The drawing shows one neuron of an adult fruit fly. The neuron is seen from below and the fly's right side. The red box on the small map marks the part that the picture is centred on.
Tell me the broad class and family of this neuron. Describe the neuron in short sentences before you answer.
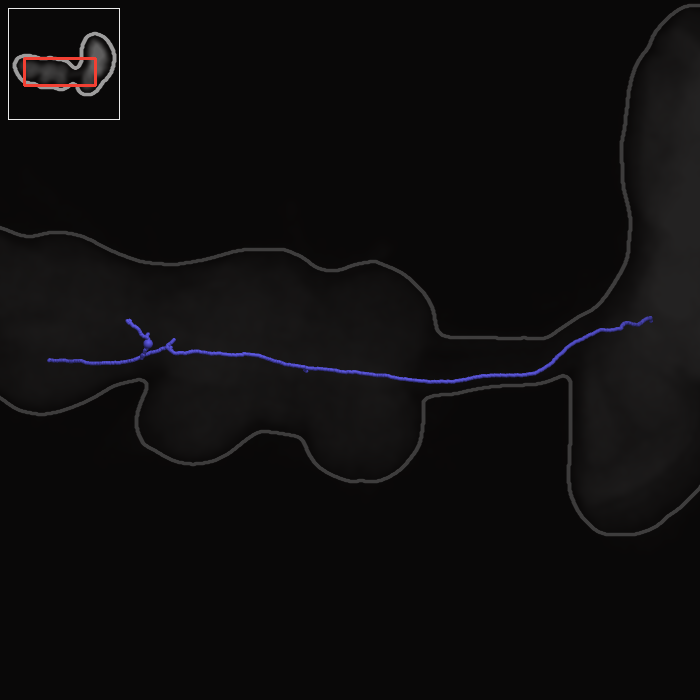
It reaches both the brain and the nerve cord, passing through the neck. It has a dozen or fewer branch ends. This is a sensory neuron ascending to the brain. Its family is called class mechanosensory proprioceptive.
